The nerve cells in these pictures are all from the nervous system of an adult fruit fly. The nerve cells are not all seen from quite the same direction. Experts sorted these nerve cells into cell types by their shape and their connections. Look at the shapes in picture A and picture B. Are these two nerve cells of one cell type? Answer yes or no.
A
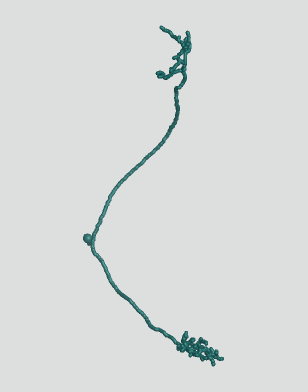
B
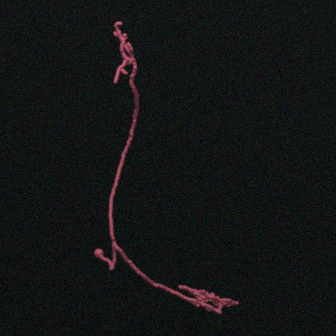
yes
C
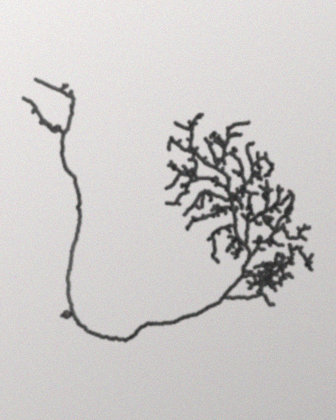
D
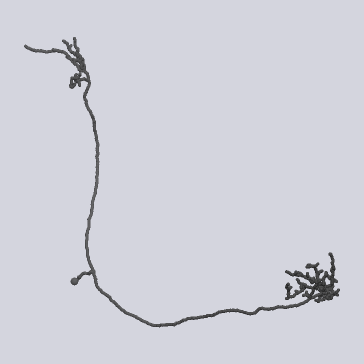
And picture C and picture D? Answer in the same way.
no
